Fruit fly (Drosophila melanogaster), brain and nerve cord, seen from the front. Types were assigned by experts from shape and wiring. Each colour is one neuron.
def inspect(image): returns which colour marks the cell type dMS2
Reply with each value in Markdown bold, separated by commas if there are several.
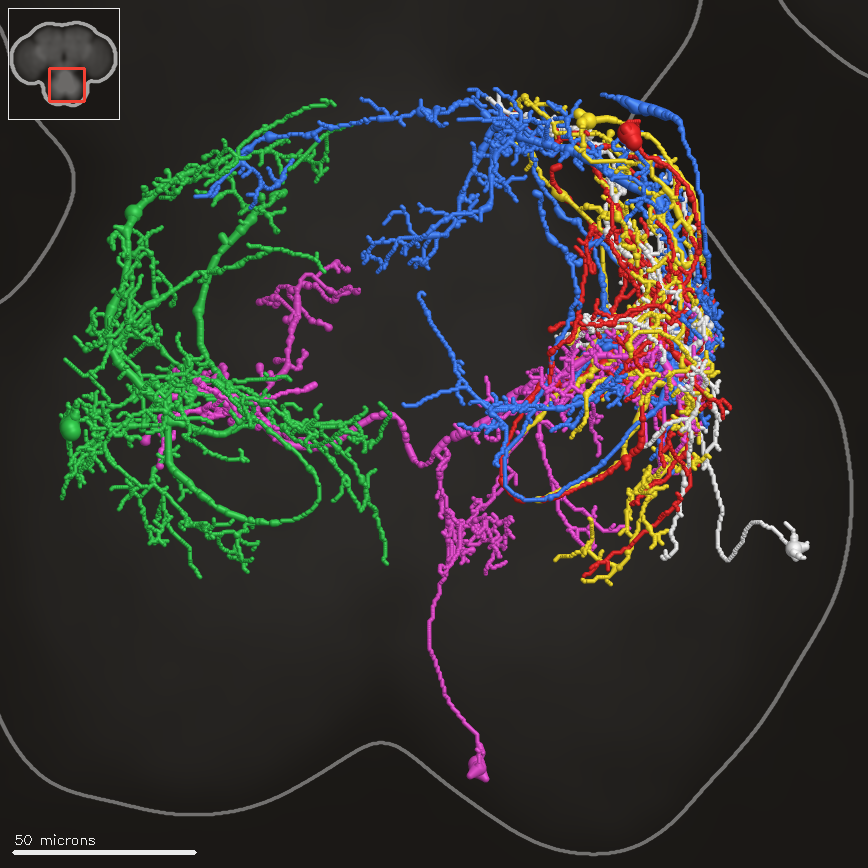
**blue**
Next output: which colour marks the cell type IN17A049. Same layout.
**yellow**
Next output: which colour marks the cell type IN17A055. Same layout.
**red**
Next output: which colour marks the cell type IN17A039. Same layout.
**green**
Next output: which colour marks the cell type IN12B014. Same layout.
**magenta**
